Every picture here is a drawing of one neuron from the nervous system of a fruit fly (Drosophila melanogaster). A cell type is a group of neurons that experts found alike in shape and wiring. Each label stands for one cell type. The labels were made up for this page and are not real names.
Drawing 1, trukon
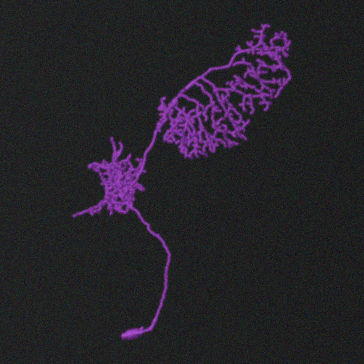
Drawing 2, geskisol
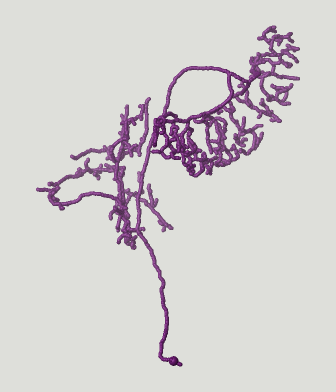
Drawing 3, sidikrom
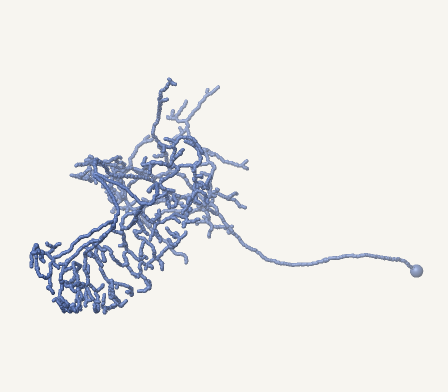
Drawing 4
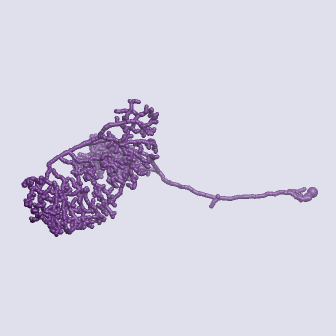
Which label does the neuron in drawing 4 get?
trukon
